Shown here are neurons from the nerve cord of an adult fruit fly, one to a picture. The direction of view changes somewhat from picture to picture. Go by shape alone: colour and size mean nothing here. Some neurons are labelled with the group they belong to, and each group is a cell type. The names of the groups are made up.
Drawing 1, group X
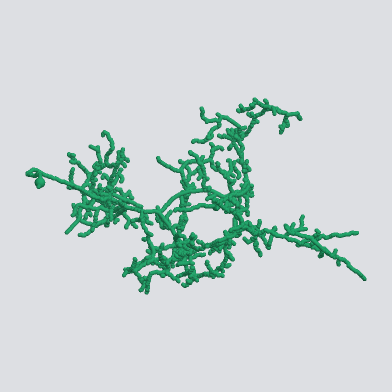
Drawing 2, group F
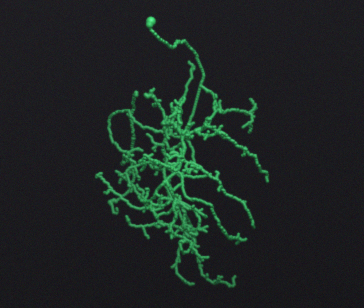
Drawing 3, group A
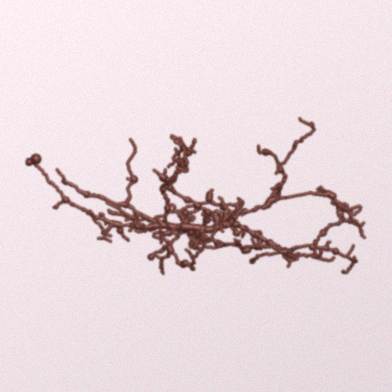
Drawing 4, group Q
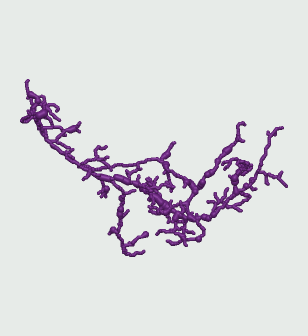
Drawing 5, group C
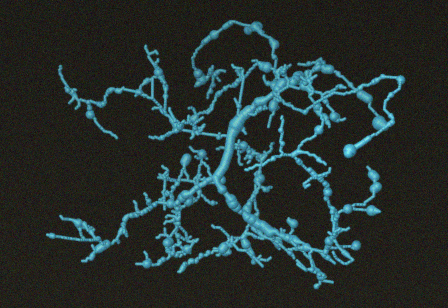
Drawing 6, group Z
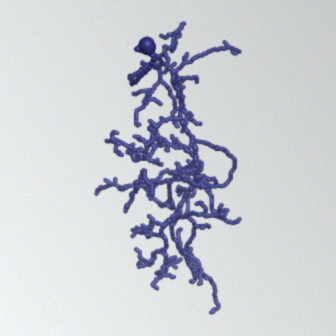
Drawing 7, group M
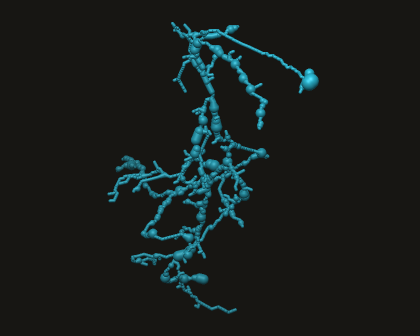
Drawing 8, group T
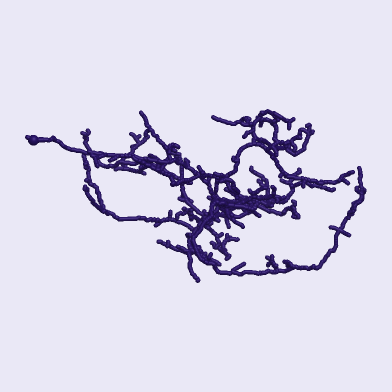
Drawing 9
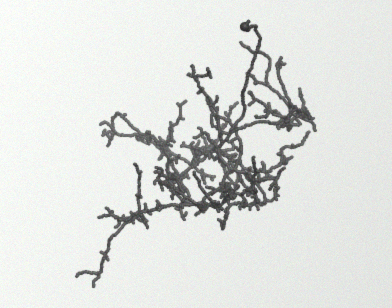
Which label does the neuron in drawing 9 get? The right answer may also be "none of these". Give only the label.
group X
